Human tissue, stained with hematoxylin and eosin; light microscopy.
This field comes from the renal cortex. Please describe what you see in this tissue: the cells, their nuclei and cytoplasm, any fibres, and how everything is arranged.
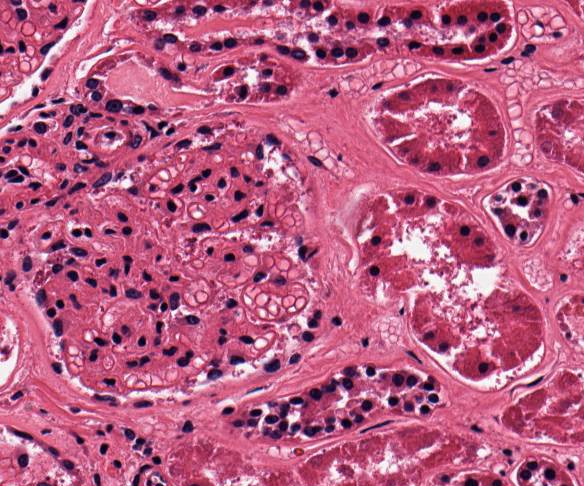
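A large rounded cluster of densely packed cells fills the left half; separate rounded tubular units sit on the right. Those units are lined by cells with abundant granular, deeply eosinophilic cytoplasm. The central ones have irregular lumens holding pale, wispy, flocculent material.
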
